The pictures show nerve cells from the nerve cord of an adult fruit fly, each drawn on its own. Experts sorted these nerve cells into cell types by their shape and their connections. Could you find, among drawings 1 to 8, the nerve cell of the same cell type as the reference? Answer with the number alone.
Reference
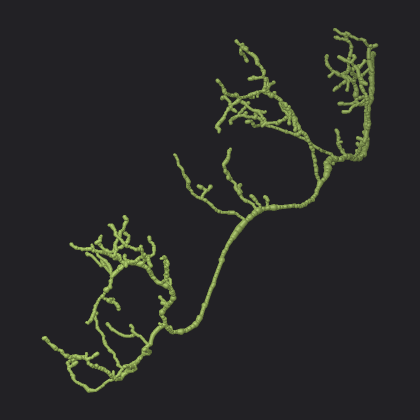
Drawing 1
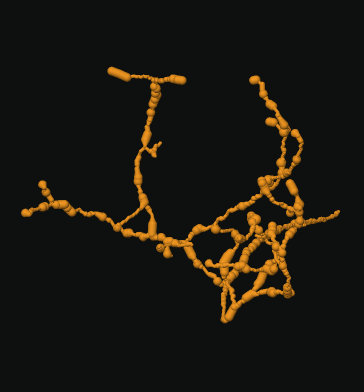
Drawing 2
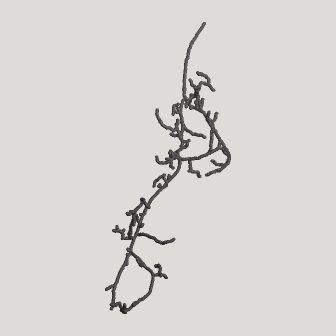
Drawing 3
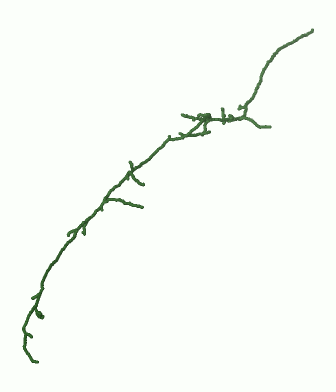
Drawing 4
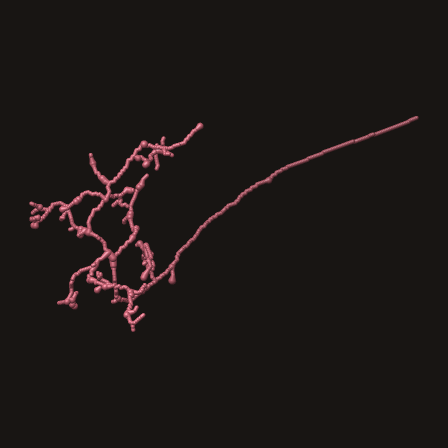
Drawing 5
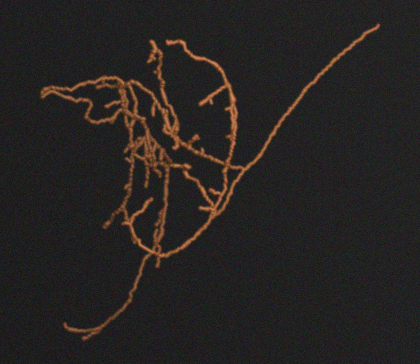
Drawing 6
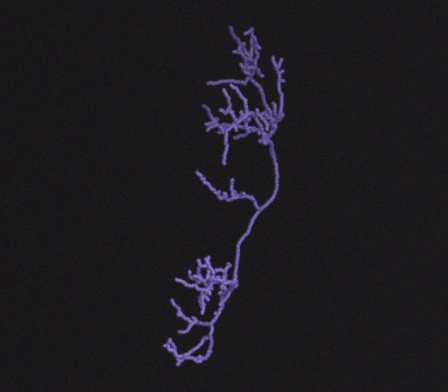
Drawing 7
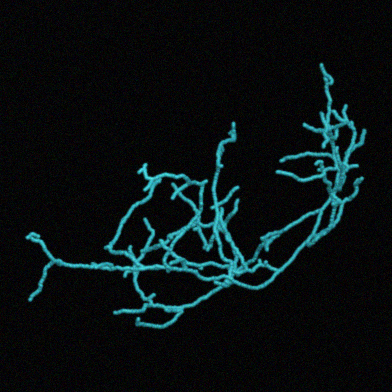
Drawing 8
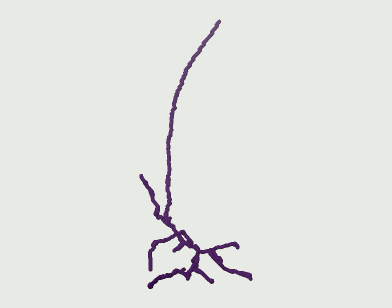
6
